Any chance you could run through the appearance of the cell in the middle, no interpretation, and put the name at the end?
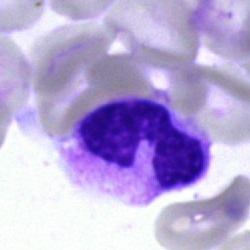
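Look first at the nucleus: a notch entering from its lower edge indents it deeply. Its chromatin is dark purple and coarsely clumped. Around it, the cytoplasm is pale pinkish-lilac and carries fine, faint lilac granules. This cell is a band neutrophil.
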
